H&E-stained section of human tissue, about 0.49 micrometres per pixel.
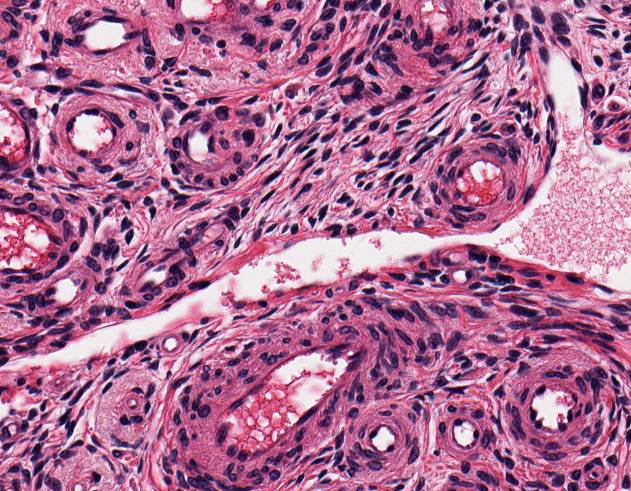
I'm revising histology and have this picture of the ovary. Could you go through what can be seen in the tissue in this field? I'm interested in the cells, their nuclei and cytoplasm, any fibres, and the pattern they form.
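First, the vessels: many small ones with thick concentric walls of smooth muscle cells are scattered above and below the channel. Second, the lumens of these thick-walled vessels are small and mostly round. Third, red blood cells collect mainly at the right end of the wide channel. Last, the stroma between the vessels is densely cellular, made of spindle-shaped cells with elongated dark nuclei.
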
